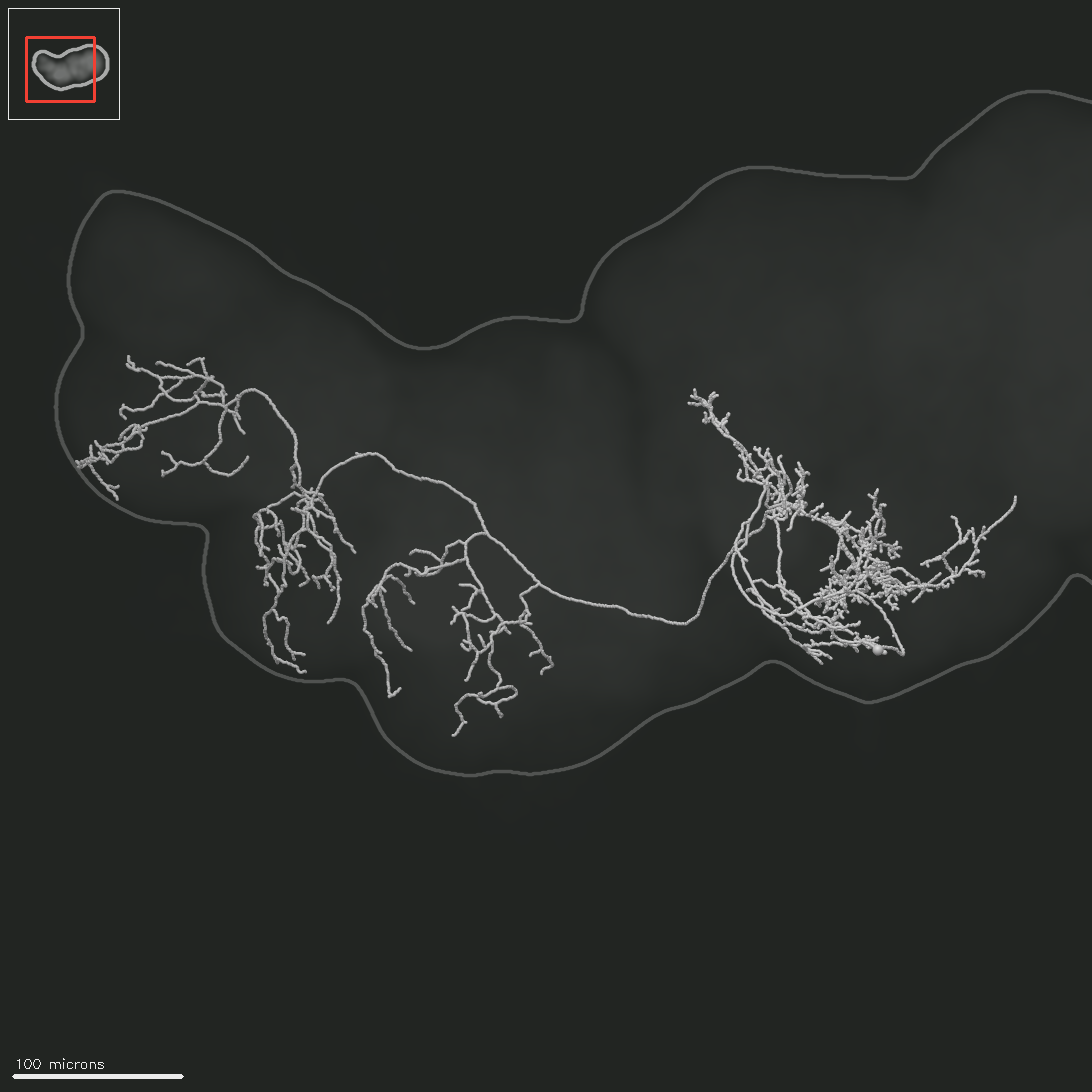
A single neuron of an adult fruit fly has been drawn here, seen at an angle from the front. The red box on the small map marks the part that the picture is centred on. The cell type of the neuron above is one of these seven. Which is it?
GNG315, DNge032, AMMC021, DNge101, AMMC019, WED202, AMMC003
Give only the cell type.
DNge032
